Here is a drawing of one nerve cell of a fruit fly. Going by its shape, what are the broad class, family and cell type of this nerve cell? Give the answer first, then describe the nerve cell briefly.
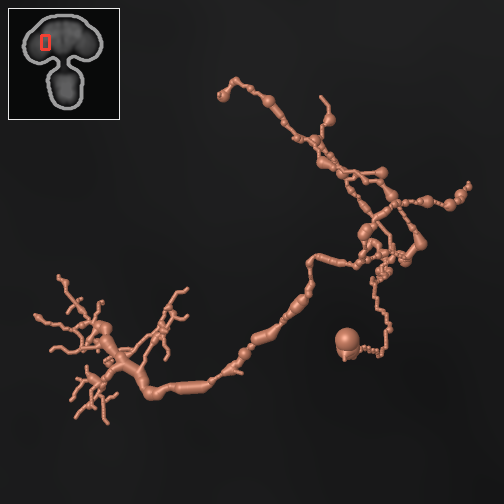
Its broad class is visual projection neuron. Its family is LC. It is of cell type LC12. As drawn here it is wider than it is tall.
